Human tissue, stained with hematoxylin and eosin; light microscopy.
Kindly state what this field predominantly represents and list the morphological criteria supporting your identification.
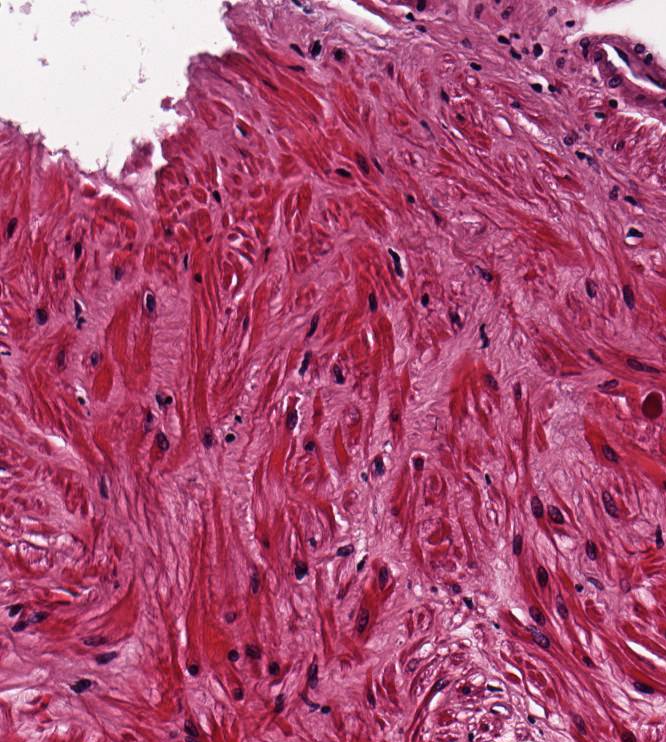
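Fibromuscular stroma, then: bundles of smooth muscle fill the field, interlacing in varying directions. Their cytoplasm stains a deep red with eosin, and the dark, elongated nuclei are scattered sparsely along the fibres. Between the bundles I see paler pink fibrillary connective tissue.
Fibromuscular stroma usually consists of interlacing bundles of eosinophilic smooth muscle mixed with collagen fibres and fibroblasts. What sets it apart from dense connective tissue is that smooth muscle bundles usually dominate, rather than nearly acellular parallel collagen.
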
